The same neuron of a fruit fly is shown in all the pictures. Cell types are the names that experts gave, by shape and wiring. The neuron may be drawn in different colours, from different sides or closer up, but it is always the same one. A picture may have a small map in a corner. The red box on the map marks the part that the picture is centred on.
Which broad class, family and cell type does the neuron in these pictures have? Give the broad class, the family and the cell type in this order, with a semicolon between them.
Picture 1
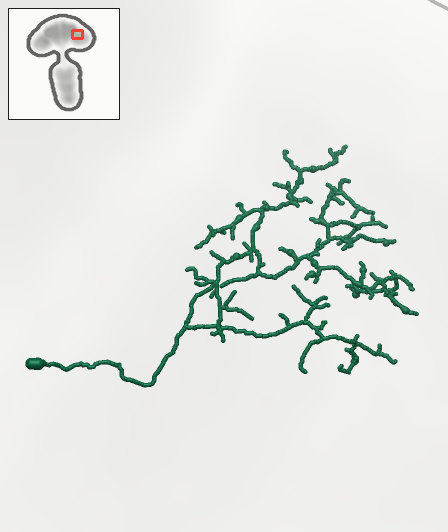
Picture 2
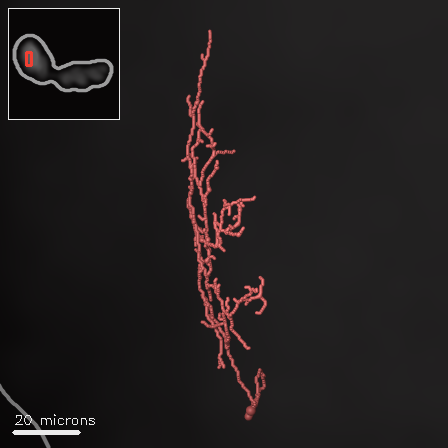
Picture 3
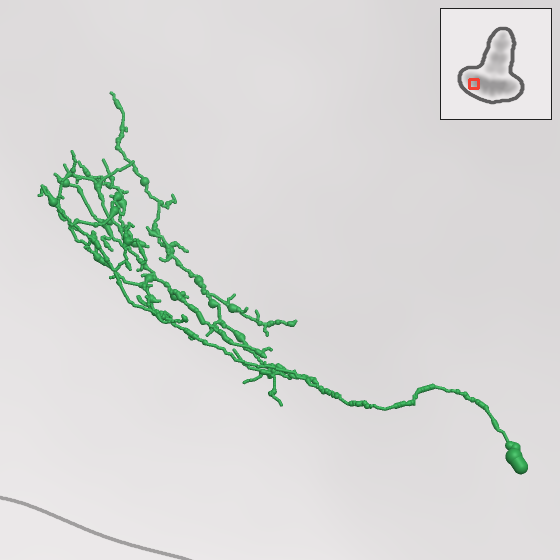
optic-lobe intrinsic neuron; Cm; Cm15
